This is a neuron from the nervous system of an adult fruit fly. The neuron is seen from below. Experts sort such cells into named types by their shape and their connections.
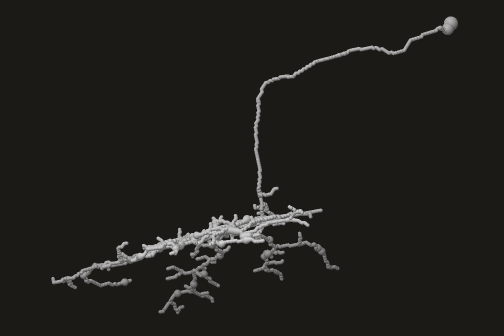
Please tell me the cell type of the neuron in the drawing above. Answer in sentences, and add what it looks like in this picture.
The cell type is Cm16. It is an optic-lobe intrinsic neuron. The cell body can be seen at the upper right of the picture. Dozens of branch ends can be seen.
